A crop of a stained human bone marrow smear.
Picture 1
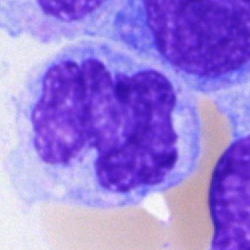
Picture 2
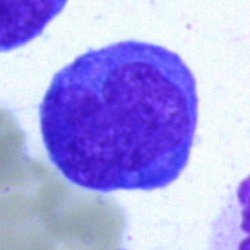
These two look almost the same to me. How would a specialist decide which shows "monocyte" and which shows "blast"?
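Picture 1 is the monocyte and picture 2 the blast. The monocyte's cytoplasm is pale grey-blue, while the blast's is deep blue.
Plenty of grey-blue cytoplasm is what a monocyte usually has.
In the blast the nucleus has a shallow notch at its top edge, and the chromatin is finely stippled rather than clumped into coarse blocks. No distinct granules show in either cell, and the blast has no visible vacuoles either. The monocyte's outline is roughly round, with a small white triangular gap at its lower edge. Bits of other nucleated cells sit at the top and right edges of picture 1, and part of another purple-staining cell lies in the top left corner of picture 2.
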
